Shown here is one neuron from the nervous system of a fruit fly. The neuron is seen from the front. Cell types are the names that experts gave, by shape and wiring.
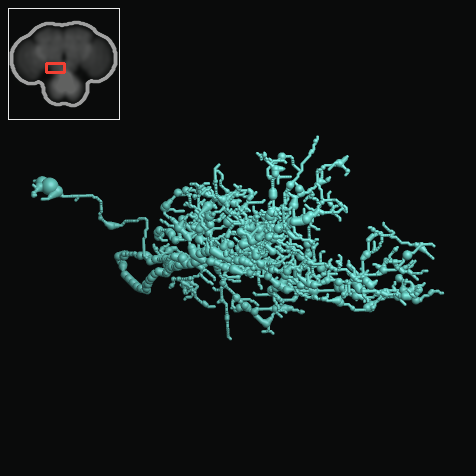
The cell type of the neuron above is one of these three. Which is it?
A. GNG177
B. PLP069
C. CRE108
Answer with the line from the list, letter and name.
A. GNG177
